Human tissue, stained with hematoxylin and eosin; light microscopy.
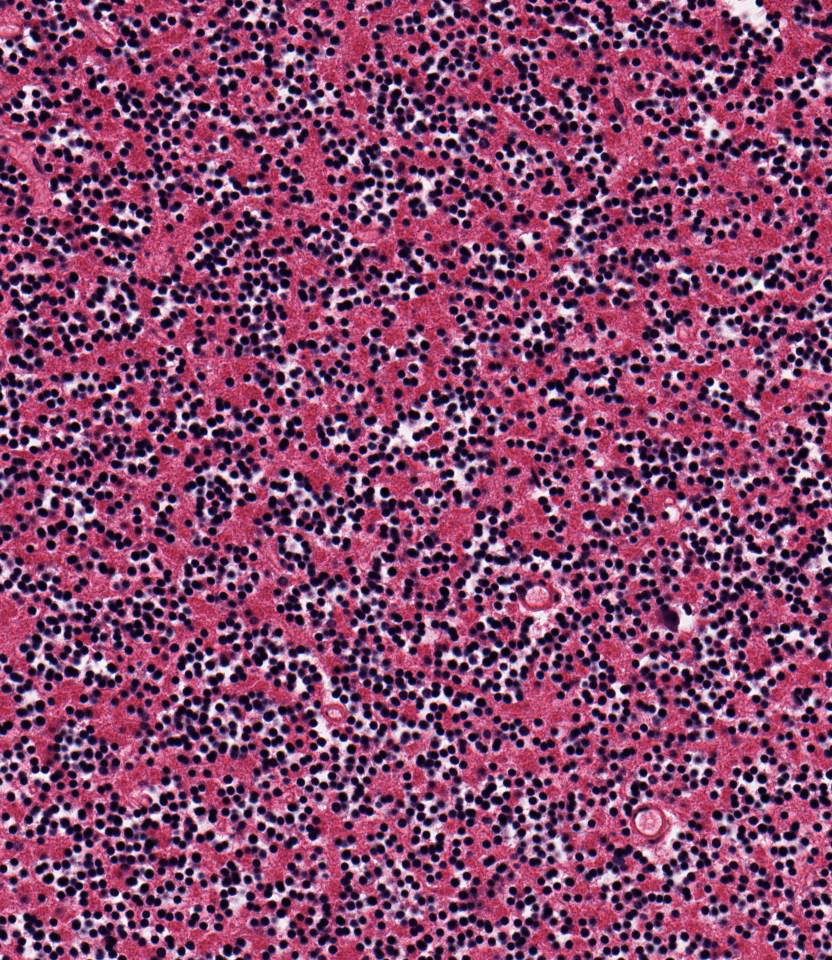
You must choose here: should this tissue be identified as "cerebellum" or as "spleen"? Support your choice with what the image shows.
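Cerebellum. Small, round, uniformly dark nuclei with almost no visible cytoplasm pack the whole field evenly, with no layers or boundaries across it.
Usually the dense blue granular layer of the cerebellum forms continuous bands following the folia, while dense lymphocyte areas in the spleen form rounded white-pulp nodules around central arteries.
No rounded nodule outline interrupts this even sheet.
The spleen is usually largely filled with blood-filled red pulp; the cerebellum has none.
Here nuclei fill the whole field, with irregular patches of finely fibrillar pink material scattered among them. No epithelium, glands or follicles.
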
